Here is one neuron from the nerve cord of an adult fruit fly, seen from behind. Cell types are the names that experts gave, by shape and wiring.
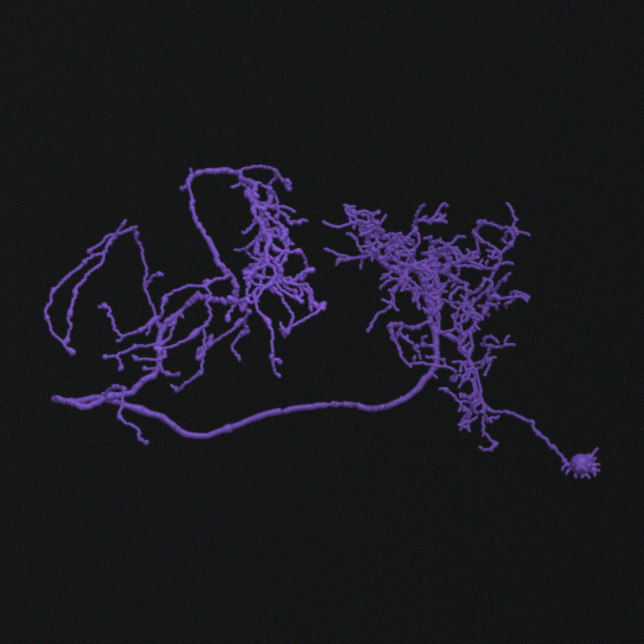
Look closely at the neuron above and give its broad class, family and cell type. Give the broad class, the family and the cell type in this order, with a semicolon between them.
nerve-cord intrinsic neuron; hemilineage 08B; IN08B004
